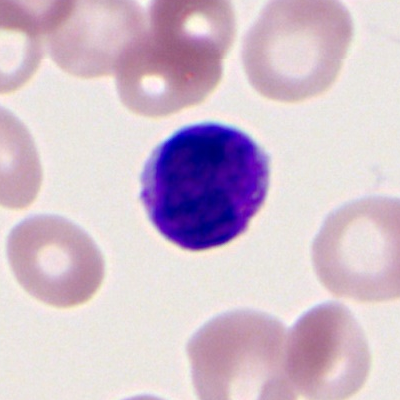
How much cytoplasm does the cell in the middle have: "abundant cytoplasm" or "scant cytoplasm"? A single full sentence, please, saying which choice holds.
Most of this cell is taken up by its nucleus.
